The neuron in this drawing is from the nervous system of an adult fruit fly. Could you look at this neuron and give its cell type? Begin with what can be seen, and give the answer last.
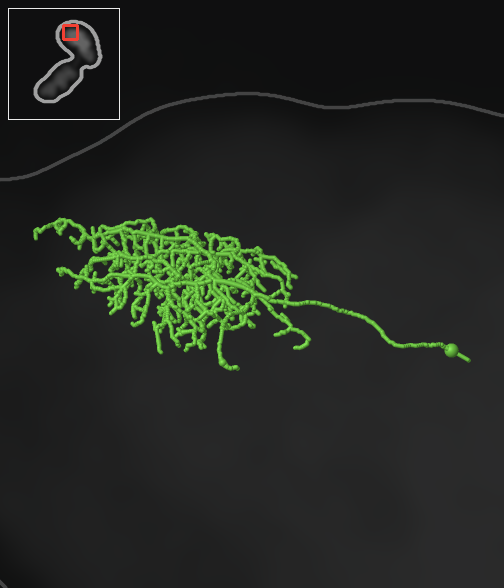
The cell body is on the right of the picture. Dozens of branch ends can be seen. This is an optic-lobe intrinsic neuron. It is of cell type Dm6.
